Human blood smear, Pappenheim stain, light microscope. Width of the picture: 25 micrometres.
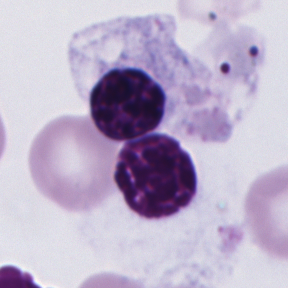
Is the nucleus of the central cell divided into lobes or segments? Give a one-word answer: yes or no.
Yes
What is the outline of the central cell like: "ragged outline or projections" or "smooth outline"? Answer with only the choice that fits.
Ragged outline or projections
